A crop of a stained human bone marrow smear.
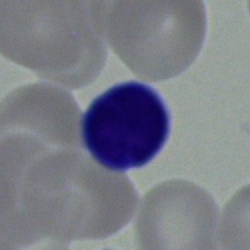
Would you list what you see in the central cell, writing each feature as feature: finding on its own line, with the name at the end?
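Outline: round, with a smooth edge
Nucleus: dark, filling almost the whole cell
Chromatin: dense, deep blue-purple throughout
Cytoplasm: at most a very thin rim at the cell's edge
Name: lymphocyte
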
